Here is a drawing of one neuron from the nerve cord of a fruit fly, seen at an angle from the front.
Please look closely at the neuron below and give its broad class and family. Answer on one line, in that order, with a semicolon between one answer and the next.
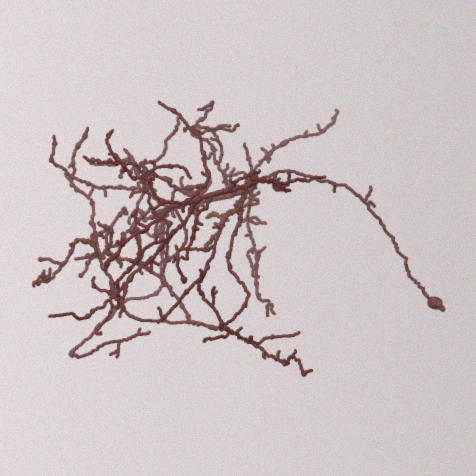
nerve-cord intrinsic neuron; hemilineage 12B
